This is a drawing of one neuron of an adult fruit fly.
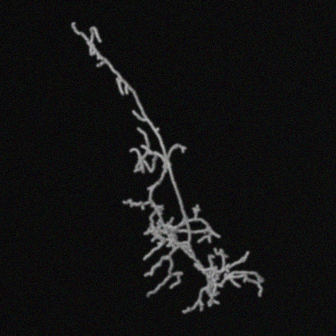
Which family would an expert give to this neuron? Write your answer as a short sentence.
The family is hemilineage 12A.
